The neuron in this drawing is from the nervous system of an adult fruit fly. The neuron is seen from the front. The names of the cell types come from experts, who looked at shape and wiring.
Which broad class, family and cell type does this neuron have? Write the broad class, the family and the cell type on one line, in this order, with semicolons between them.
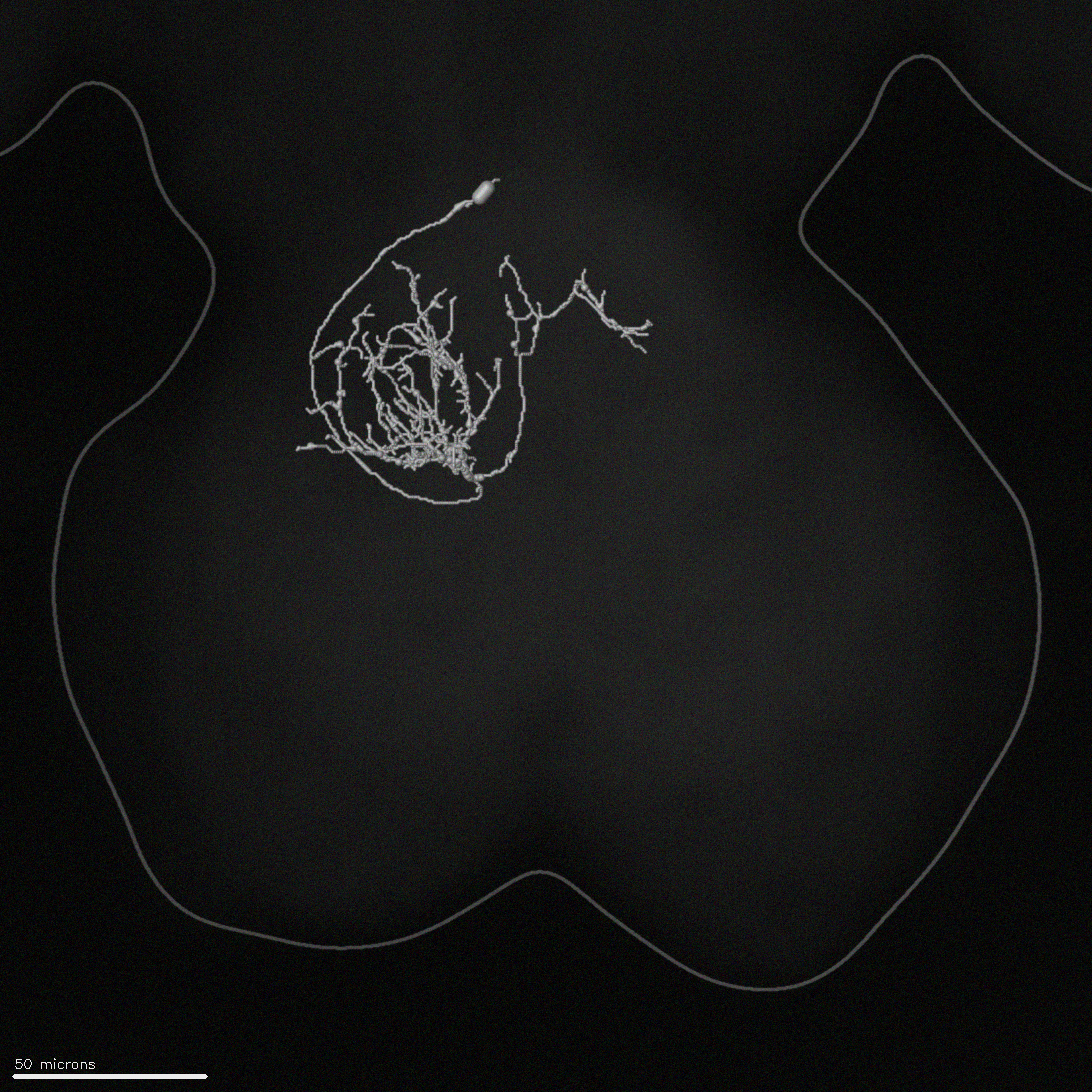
nerve-cord intrinsic neuron; hemilineage 11A; IN11A031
